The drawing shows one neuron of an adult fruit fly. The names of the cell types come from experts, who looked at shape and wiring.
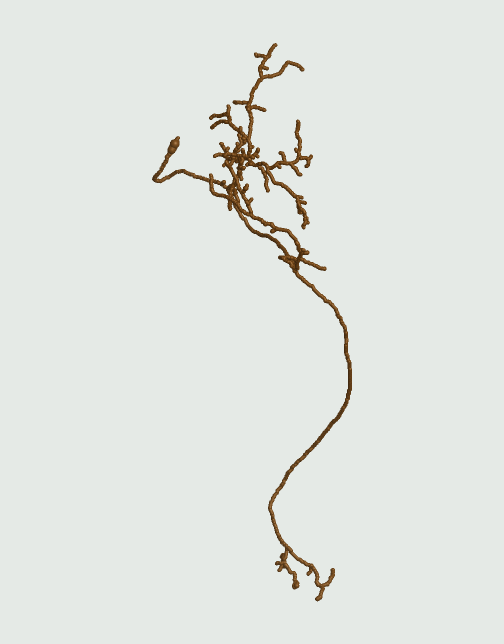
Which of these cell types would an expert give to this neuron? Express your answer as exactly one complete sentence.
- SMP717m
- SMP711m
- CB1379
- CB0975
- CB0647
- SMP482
The cell type this neuron represents is CB0975.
